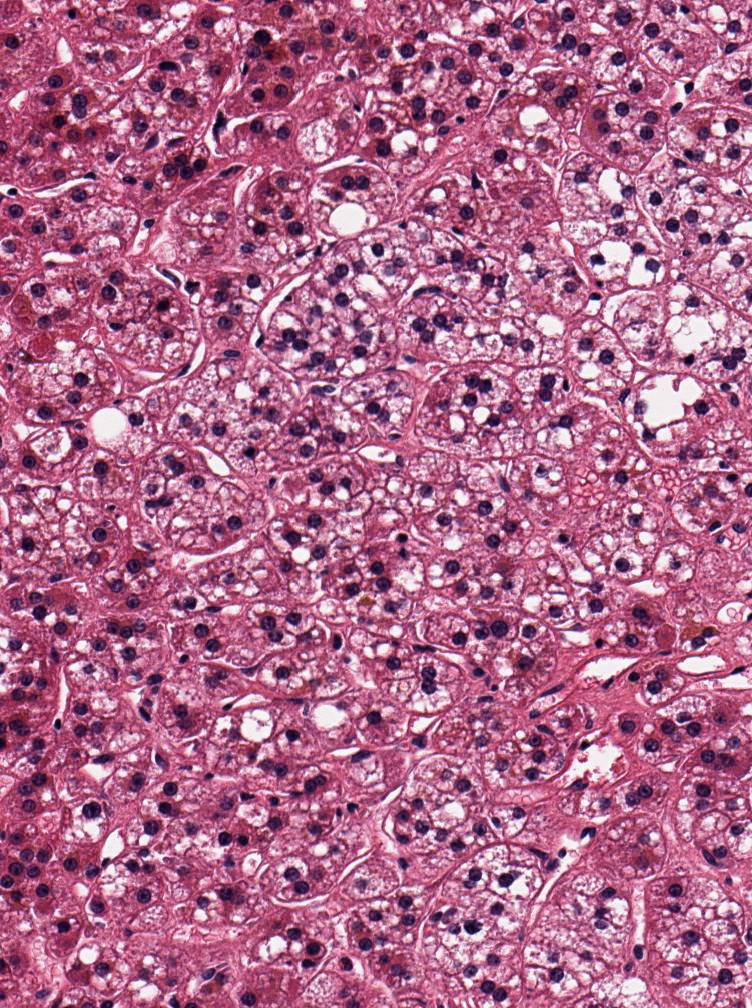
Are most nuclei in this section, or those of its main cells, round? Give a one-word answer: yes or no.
Yes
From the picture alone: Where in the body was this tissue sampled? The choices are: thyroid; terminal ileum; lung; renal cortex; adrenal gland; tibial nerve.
adrenal gland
